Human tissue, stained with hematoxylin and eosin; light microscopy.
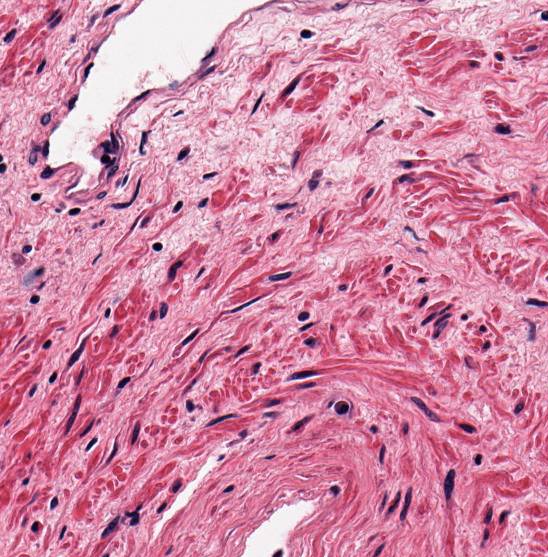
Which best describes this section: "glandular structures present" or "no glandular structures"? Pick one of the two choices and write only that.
No glandular structures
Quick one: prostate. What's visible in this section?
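Bundles of smooth muscle cells fill the field, running in many directions, with paler fibrous stroma between. Upper right and centre right, bundles cut across show clusters of small rounded pink cell profiles. Nuclei look elongated, dark and blunt-ended, in bright pink cytoplasm. No fat cells appear.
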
